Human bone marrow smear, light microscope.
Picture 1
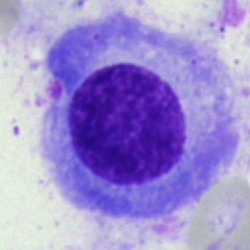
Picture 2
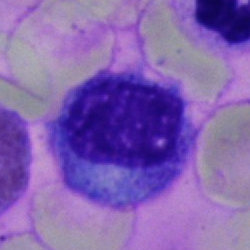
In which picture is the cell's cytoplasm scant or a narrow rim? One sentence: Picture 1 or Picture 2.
In picture 2, the cell has scant cytoplasm.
